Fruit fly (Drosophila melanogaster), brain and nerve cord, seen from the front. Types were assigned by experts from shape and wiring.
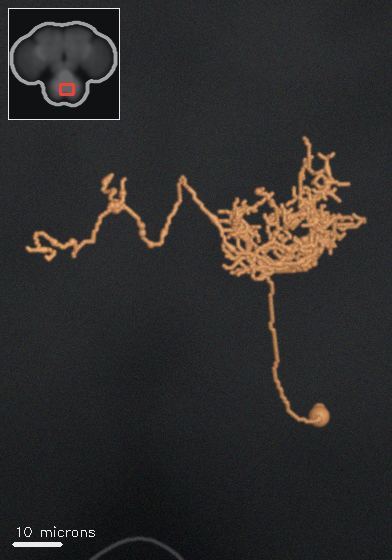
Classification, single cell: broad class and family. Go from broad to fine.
nerve-cord intrinsic neuron; hemilineage 10B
